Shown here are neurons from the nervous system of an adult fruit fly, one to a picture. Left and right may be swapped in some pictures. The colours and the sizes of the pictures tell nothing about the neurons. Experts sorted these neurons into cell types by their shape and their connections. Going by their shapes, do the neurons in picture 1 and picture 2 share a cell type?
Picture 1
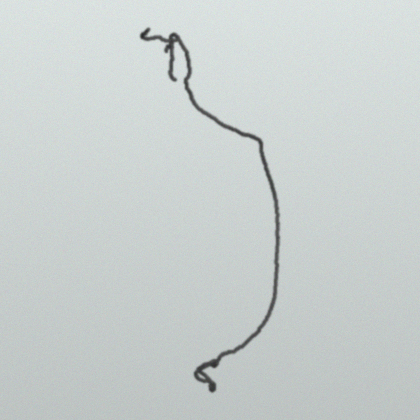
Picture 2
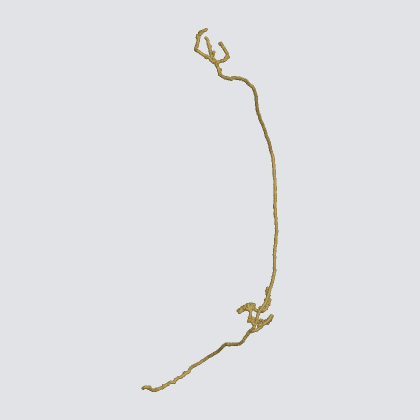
no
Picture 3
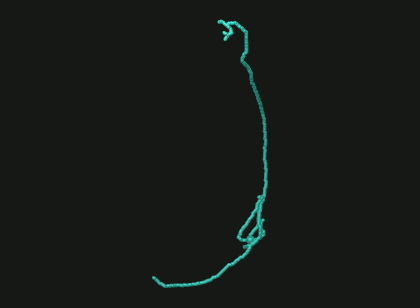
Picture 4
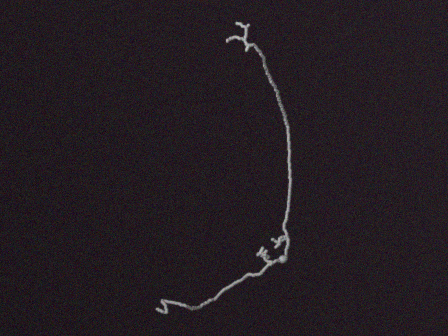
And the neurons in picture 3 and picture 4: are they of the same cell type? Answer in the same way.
yes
